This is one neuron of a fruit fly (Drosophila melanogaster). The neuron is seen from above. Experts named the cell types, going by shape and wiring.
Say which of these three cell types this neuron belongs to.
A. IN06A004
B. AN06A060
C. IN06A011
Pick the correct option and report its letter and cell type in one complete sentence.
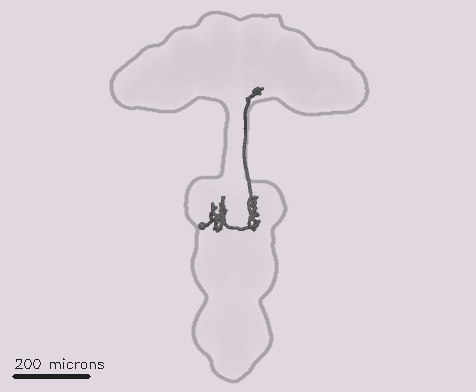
As option B gives it, the neuron's cell type is AN06A060.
